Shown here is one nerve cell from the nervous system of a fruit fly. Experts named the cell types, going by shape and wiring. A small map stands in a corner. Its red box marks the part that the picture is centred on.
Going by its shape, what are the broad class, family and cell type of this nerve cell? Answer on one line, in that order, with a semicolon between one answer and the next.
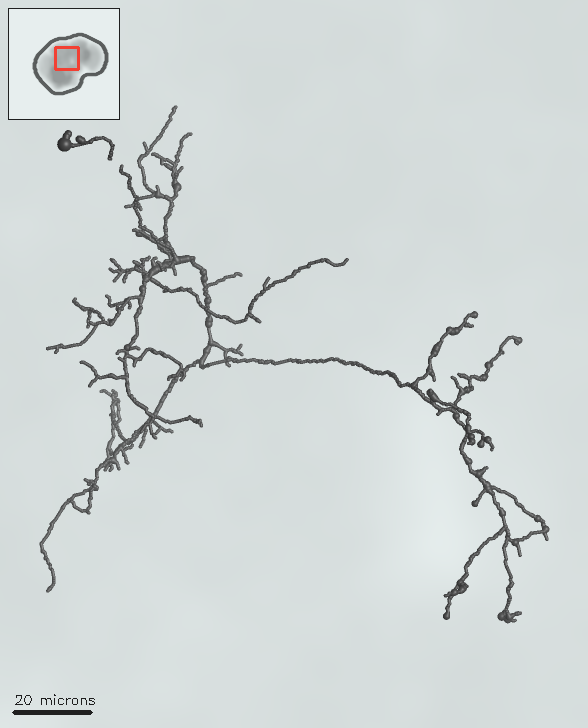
central-brain intrinsic neuron; hemilineage DM6_central1; PS260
